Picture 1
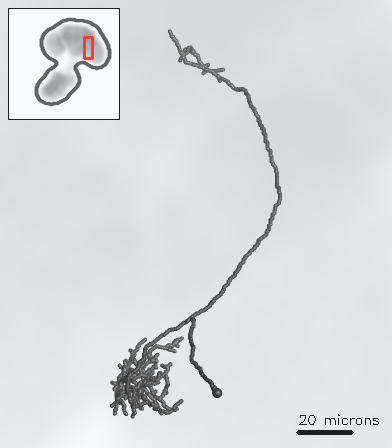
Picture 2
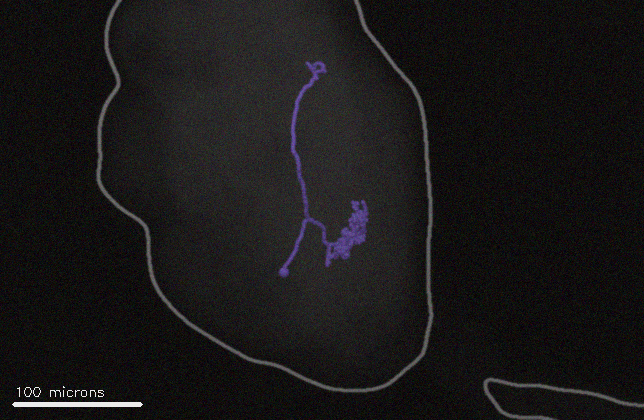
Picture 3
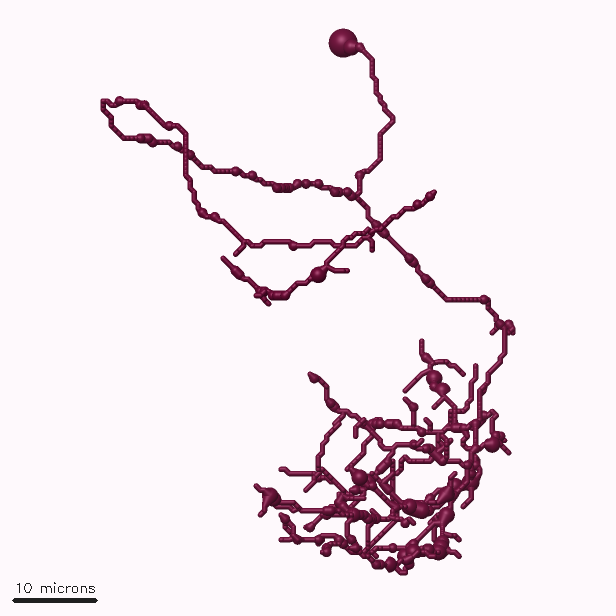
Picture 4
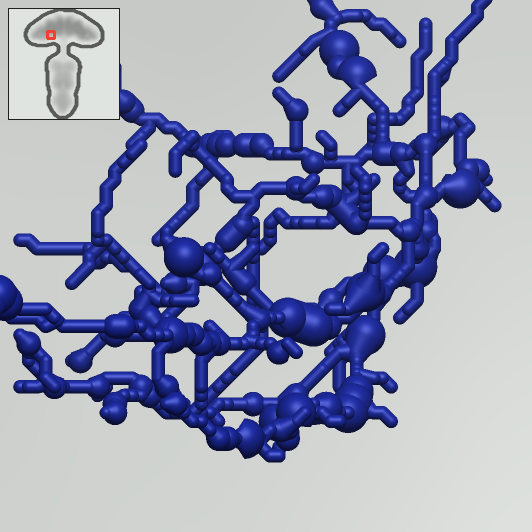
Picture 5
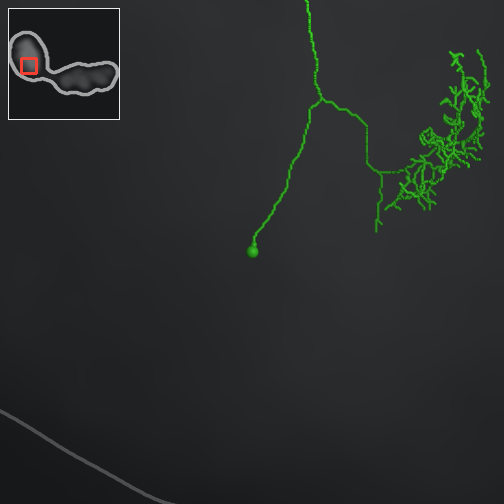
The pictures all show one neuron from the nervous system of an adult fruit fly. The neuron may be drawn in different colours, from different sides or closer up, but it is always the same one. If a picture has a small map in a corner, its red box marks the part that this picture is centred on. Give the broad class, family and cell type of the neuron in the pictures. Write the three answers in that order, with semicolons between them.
visual projection neuron; LoVP; LoVP1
